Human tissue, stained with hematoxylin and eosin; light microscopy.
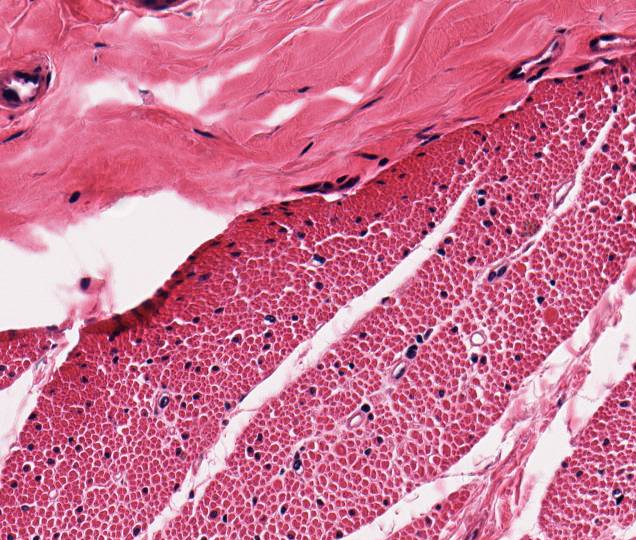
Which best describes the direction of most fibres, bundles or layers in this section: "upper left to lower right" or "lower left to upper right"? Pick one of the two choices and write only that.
Lower left to upper right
